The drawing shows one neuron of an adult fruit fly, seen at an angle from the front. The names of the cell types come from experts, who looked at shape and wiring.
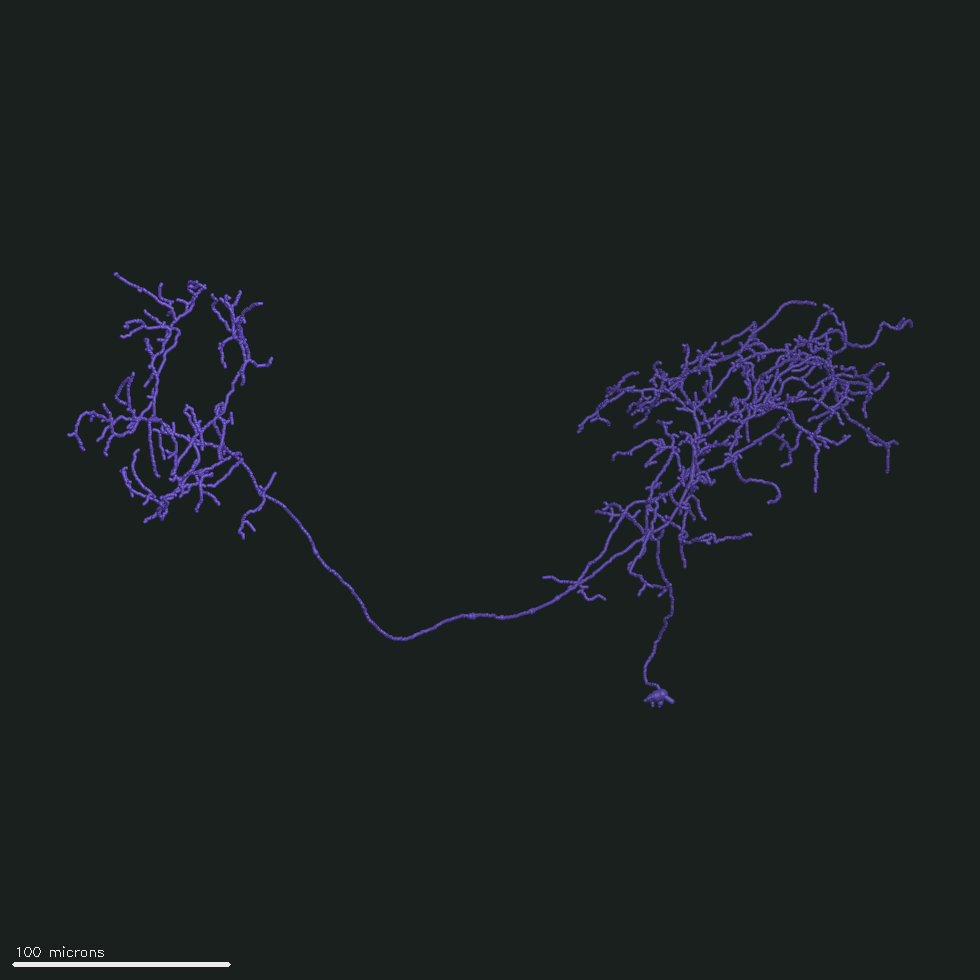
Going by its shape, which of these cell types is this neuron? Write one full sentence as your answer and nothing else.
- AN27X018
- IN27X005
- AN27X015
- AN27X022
The cell type name for this neuron is AN27X015.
